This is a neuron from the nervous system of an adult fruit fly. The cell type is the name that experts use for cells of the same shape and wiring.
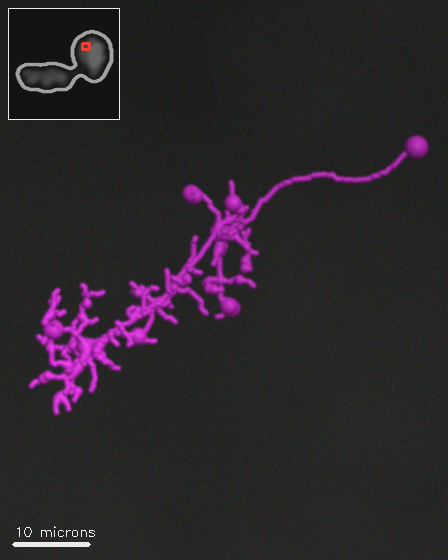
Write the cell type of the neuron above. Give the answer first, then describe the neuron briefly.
It is of cell type Mi2. It is an optic-lobe intrinsic neuron. The cell body can be seen at the upper right of the picture. By the scale bar it is about 50 microns wide in this view. Dozens of branch ends can be seen.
